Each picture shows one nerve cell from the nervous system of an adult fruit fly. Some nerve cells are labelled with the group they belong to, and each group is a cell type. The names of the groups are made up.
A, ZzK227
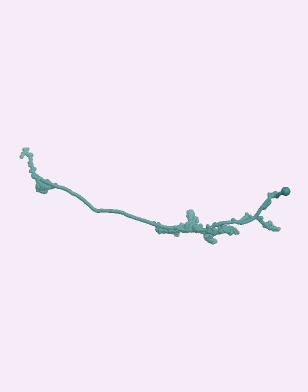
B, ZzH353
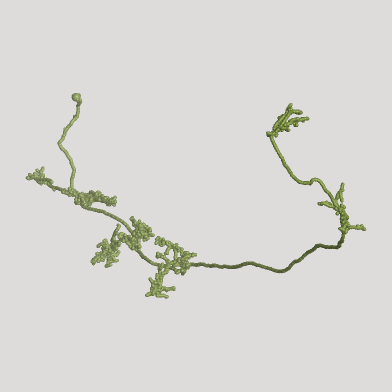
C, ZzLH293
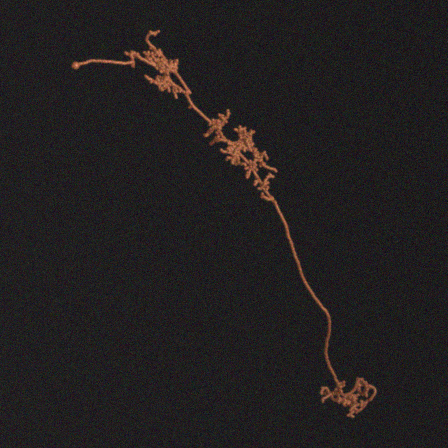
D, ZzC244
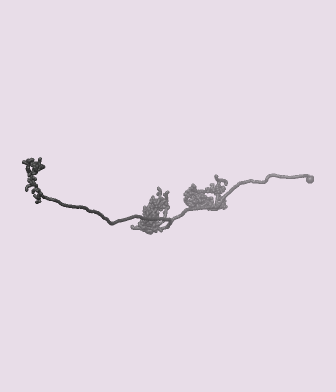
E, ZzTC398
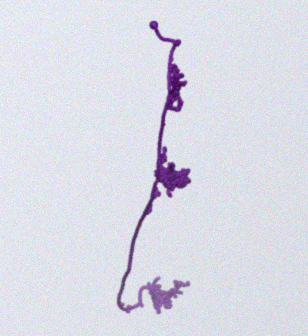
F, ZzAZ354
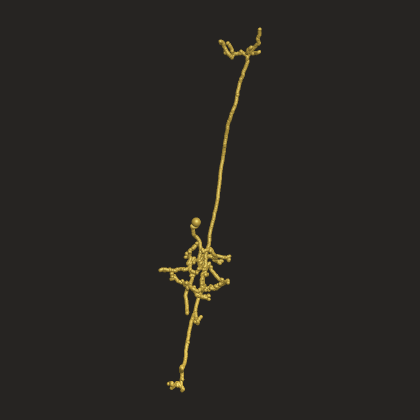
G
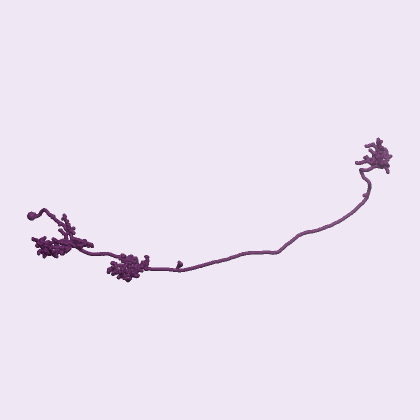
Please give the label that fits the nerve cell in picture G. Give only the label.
ZzTC398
